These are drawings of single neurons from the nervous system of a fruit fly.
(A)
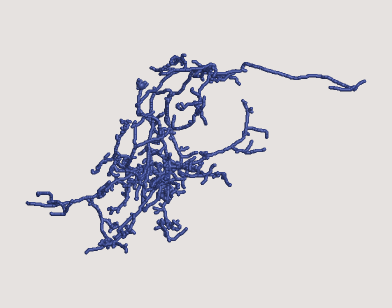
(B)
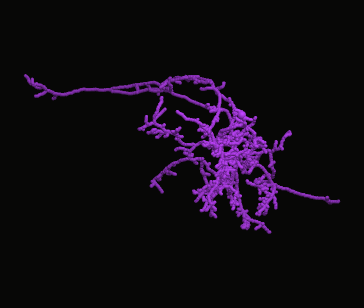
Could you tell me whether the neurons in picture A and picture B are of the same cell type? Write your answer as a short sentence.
They are of different cell types.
